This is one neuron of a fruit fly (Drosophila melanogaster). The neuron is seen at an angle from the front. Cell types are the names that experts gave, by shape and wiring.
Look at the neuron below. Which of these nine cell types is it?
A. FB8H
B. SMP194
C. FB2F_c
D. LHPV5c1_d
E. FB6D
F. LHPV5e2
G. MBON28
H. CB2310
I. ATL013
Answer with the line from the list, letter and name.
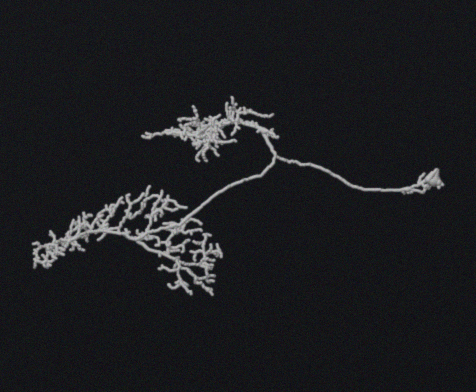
E. FB6D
